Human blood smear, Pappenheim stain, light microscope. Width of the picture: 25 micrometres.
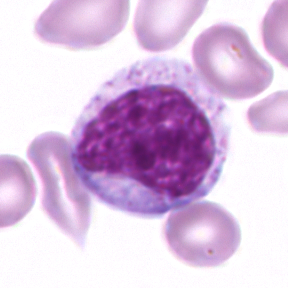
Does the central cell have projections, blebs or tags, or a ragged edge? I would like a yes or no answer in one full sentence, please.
No, the outline of this cell is smooth and free of projections.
